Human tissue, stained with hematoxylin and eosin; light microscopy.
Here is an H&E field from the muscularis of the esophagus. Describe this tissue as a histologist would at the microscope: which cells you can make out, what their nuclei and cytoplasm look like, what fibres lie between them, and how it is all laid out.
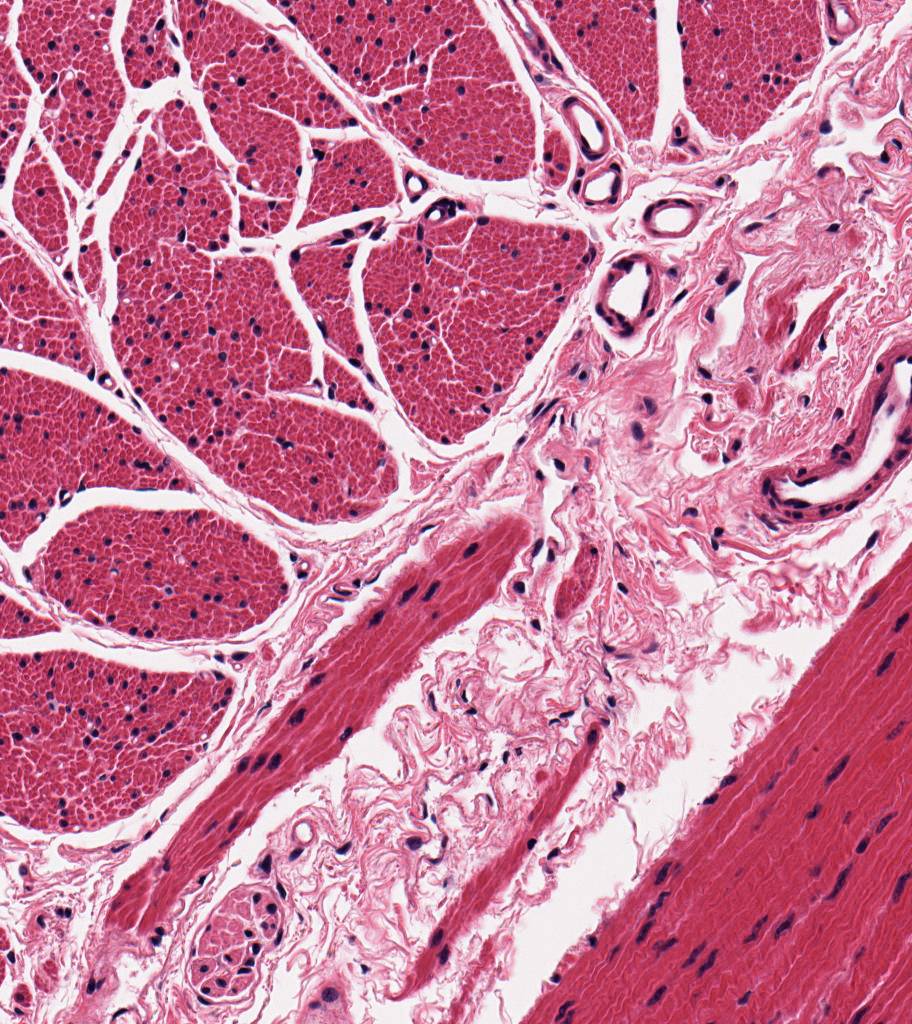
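In cross-section, fibre profiles are polygonal, with small dark nuclei at their edges. Lengthwise fibres carry elongated nuclei lying parallel to the fibre long axis. A band of loose, wavy, pale pink connective tissue runs diagonally between the cross-cut and lengthwise muscle. Within it, near top centre-right, several small vessels with thick walls and round open lumens.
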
